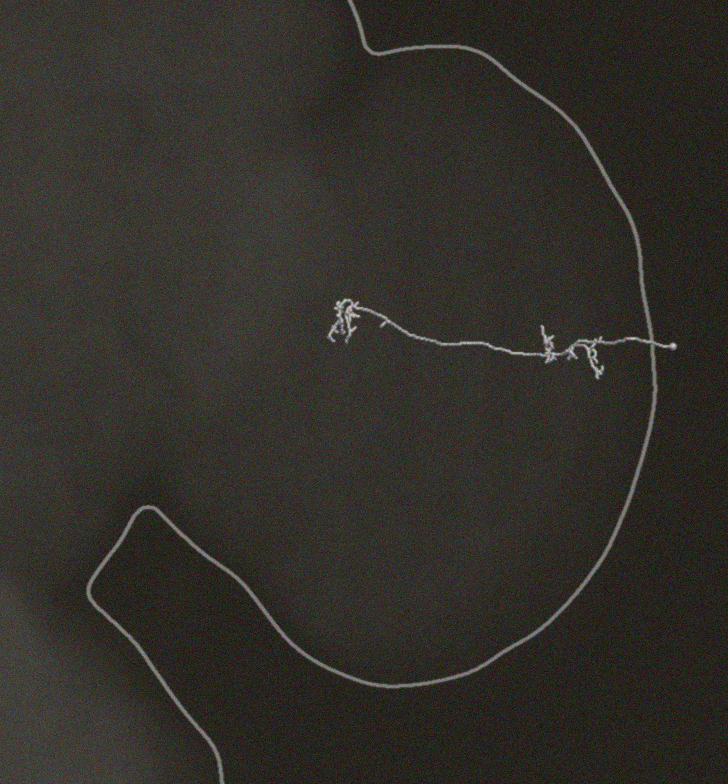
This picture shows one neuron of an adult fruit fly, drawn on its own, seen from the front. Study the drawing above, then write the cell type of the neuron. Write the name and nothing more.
Tm5Y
